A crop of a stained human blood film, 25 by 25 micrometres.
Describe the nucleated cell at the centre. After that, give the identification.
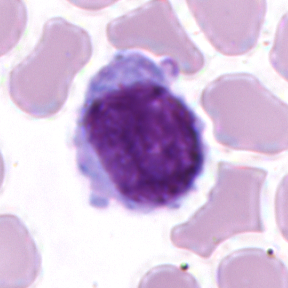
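The nucleus is round to oval, without indentation or lobes, and fills about 70% of the cell's area. It lies toward the lower right, so the widest rim of cytoplasm is on the upper left. The chromatin is dark purple and coarsely mottled. A small rounded bleb projects from the upper right edge of the cell. The cell is a plasma cell.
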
